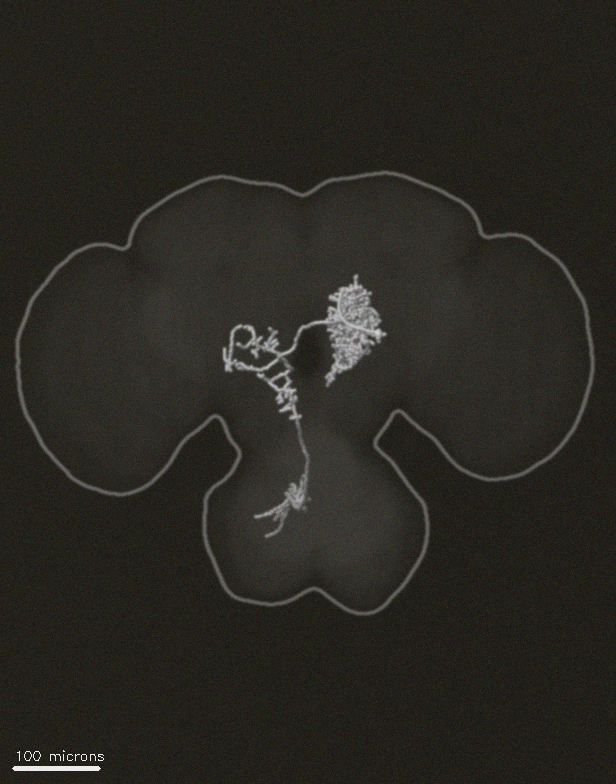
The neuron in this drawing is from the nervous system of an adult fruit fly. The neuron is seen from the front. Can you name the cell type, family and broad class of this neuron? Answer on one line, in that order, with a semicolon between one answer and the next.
DNb09; DNb; descending neuron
